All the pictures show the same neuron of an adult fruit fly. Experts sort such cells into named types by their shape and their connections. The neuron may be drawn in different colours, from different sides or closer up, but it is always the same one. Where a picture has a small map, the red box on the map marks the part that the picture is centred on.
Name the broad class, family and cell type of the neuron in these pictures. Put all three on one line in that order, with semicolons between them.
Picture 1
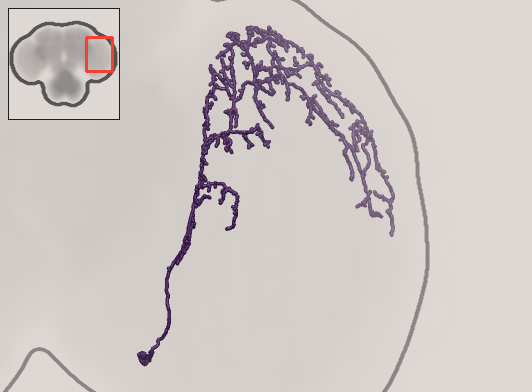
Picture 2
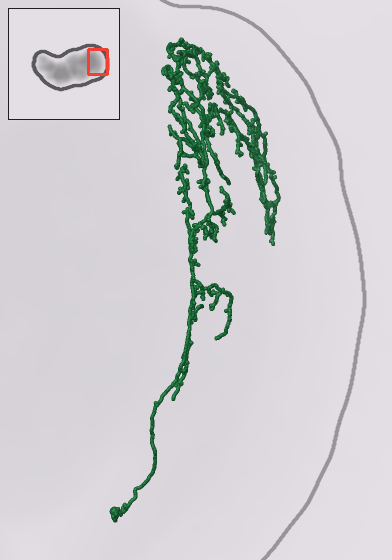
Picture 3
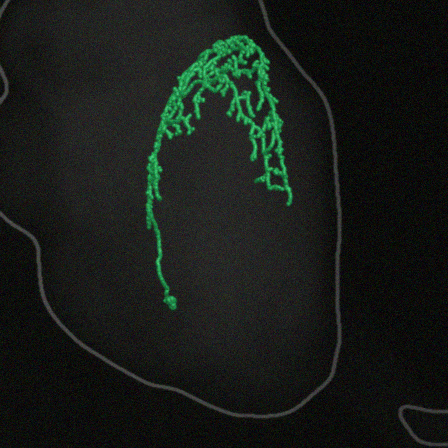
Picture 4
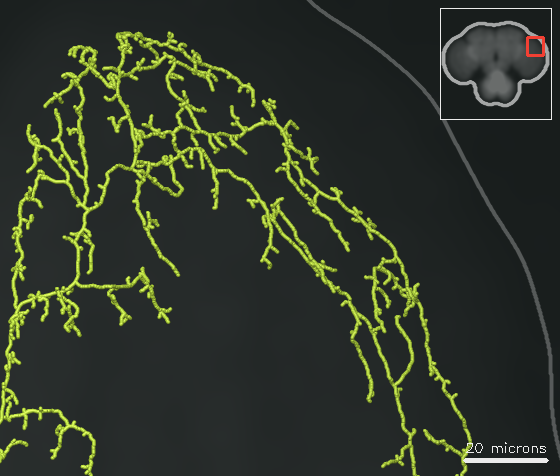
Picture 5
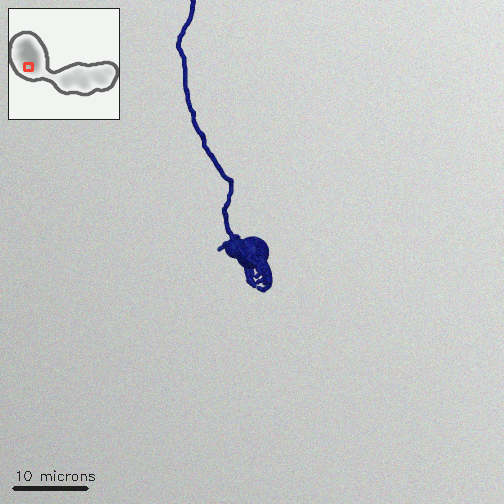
optic-lobe intrinsic neuron; Cm; Cm-DRA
